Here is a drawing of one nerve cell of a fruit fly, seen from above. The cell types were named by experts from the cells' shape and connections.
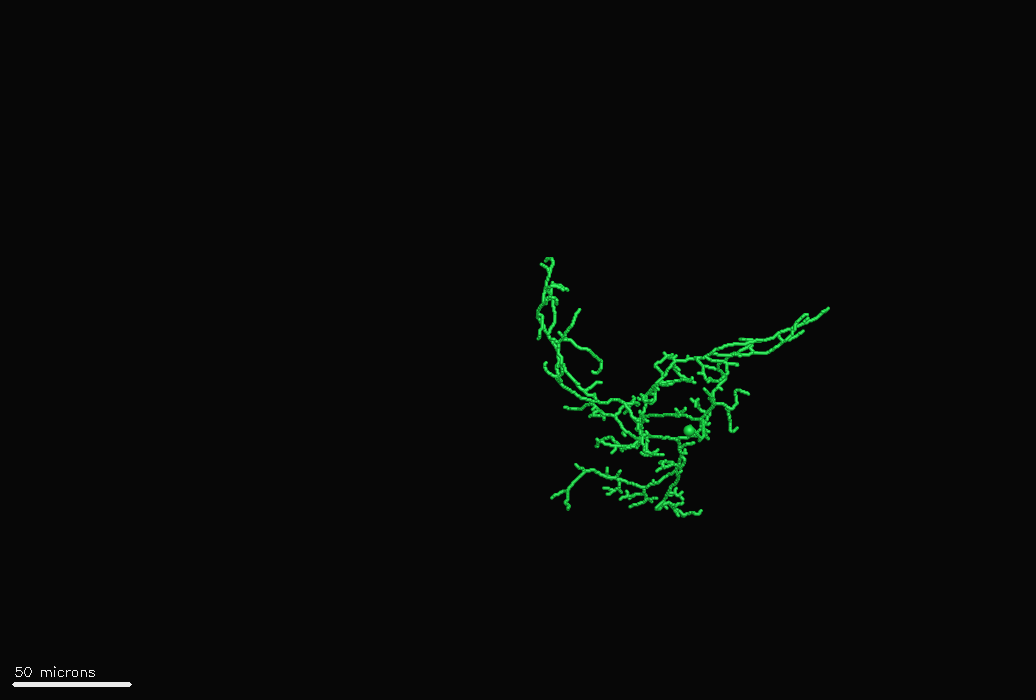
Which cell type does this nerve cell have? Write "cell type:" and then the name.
cell type: CL160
